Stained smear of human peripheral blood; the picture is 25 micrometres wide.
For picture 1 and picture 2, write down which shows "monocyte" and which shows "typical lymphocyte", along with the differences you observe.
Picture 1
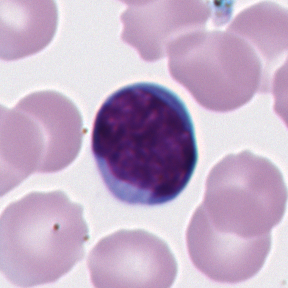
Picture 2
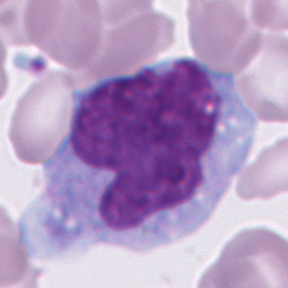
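Picture 1 = typical lymphocyte; picture 2 = monocyte. Size: nucleus about 10 by 9 micrometres in picture 1, about 16 by 13 micrometres in picture 2.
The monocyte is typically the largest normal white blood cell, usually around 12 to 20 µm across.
Outline: smooth and round to slightly oval in the lymphocyte; irregular and angular in the monocyte. Nucleus: round, without lobes or deep notch, in the lymphocyte; irregularly folded with several indentations in the monocyte.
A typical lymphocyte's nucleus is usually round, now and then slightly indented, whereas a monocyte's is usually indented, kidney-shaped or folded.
Cytoplasm: scant in the lymphocyte, a thin rim widening to a crescent at lower left; abundant and pale grey-blue in the monocyte. Granules: none in the lymphocyte; fine, faint, dust-like purplish granules in the monocyte.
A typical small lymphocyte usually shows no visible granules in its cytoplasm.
Vacuoles: none in the lymphocyte; a few small clear ones scattered in the monocyte. Surroundings: red cells ring the lymphocyte without touching it; a small platelet sits just beyond the monocyte's upper left edge.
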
